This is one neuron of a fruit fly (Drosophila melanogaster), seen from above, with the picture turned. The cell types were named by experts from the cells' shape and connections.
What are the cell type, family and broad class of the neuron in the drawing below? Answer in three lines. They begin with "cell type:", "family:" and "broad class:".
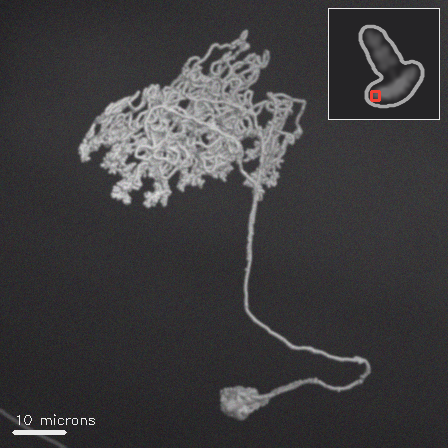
cell type: Dm4
family: Dm
broad class: optic-lobe intrinsic neuron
